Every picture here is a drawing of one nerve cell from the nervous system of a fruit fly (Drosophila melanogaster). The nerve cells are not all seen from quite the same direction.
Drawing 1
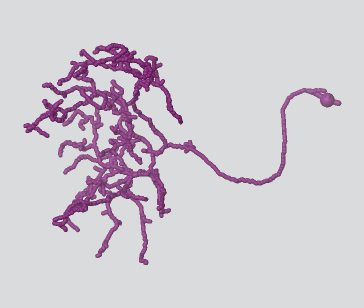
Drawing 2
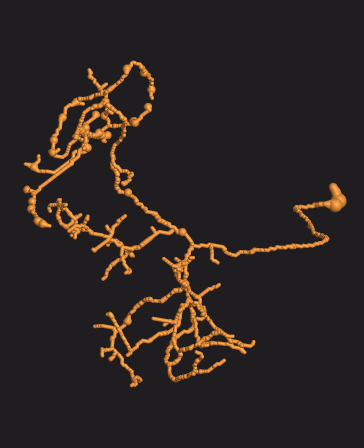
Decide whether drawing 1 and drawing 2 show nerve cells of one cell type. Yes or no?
no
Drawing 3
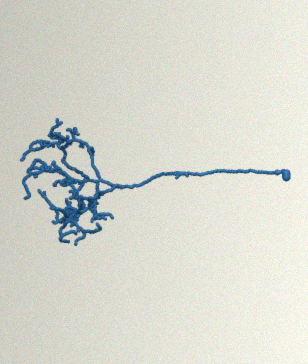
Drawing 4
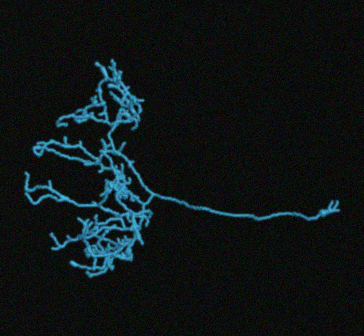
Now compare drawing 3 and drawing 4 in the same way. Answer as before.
yes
